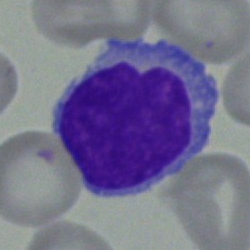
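Blast. Its nucleus fills most of the cell, off-centre toward the lower left, with a notch in its upper edge making it slightly heart-like. The chromatin is dense and dark purple, with only faint lighter patches. The edge along top and right seems irregular, slightly ruffled.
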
